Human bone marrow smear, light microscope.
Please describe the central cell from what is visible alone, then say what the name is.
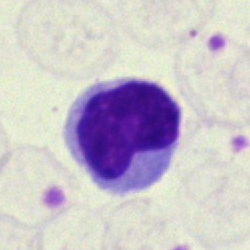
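Most of the cell is filled by the nucleus, which has a notch on its lower right side. The cytoplasm is pale blue-lilac and is widest just below that notch. The cell is a lymphocyte.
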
